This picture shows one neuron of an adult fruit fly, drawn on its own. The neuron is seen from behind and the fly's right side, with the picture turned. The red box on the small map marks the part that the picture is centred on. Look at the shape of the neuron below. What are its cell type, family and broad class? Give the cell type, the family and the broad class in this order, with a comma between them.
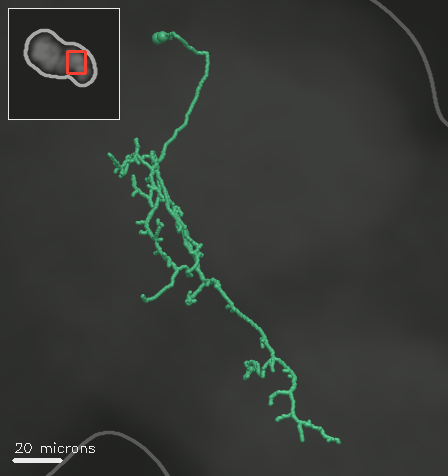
IN16B046, hemilineage 16B, nerve-cord intrinsic neuron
